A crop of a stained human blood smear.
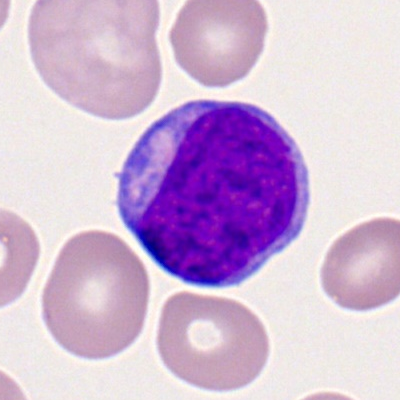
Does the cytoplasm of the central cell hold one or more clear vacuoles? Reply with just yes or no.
No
